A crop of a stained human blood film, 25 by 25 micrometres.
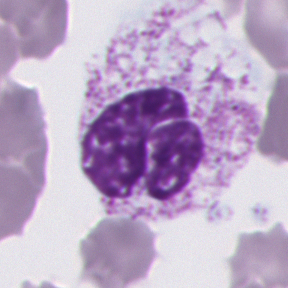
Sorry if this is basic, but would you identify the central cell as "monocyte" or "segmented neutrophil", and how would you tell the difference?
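This is a segmented neutrophil. Look first at the nucleus: it has a left lobe and a smaller right lobe.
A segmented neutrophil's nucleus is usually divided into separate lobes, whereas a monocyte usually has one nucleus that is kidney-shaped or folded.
Now the cytoplasm: there is plenty of it, and it is very pale, almost colourless between the granules, rather than grey-blue.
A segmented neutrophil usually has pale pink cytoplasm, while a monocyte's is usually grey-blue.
Fine pinkish-purple granules are scattered all through it. The chromatin is dark purple and clumped, with small pale gaps between the clumps, and the nucleus measures about 10 micrometres across.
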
